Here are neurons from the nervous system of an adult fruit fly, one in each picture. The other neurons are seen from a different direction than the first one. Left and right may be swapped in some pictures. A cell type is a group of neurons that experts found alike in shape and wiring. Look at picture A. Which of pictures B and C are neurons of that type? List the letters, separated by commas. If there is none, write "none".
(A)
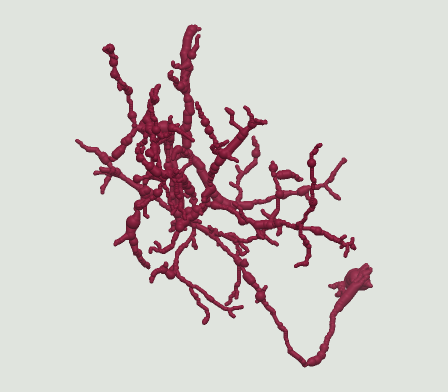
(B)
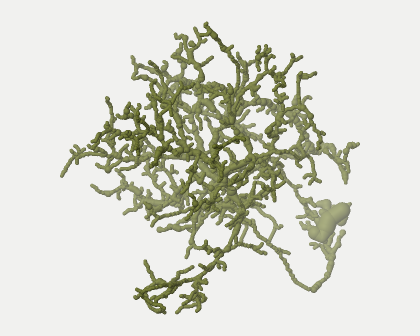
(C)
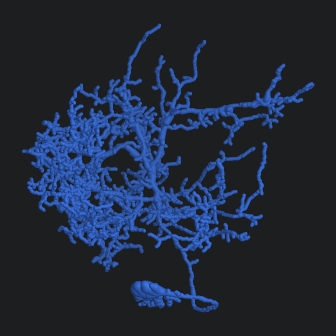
B, C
